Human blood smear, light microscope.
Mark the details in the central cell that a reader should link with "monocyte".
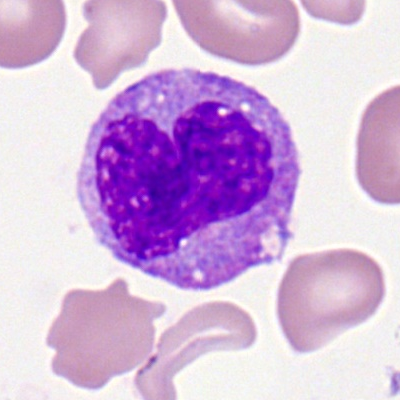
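A few small clear spots lie in this cell's cytoplasm.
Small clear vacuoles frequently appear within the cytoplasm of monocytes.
Those spots therefore go with a monocyte. Also seen: a folded nucleus with a deep notch at its top edge, a wide rim of grey-lilac cytoplasm around it, and a dusting of very fine granules in that cytoplasm.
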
